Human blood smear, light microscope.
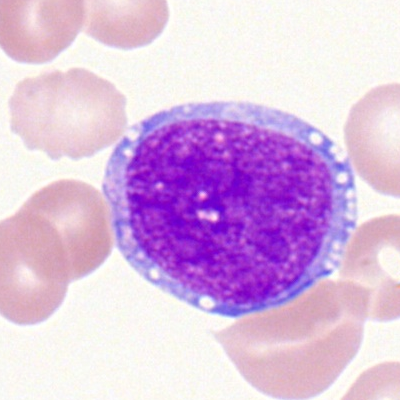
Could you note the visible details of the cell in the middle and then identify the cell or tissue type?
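The cell has a smooth outline, round to slightly oval. Small, round, clear vacuoles are scattered through the rim of cytoplasm. No granules are visible in that cytoplasm. Over the middle of the nucleus lie a few small clear spots. The cell is a myeloblast.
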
